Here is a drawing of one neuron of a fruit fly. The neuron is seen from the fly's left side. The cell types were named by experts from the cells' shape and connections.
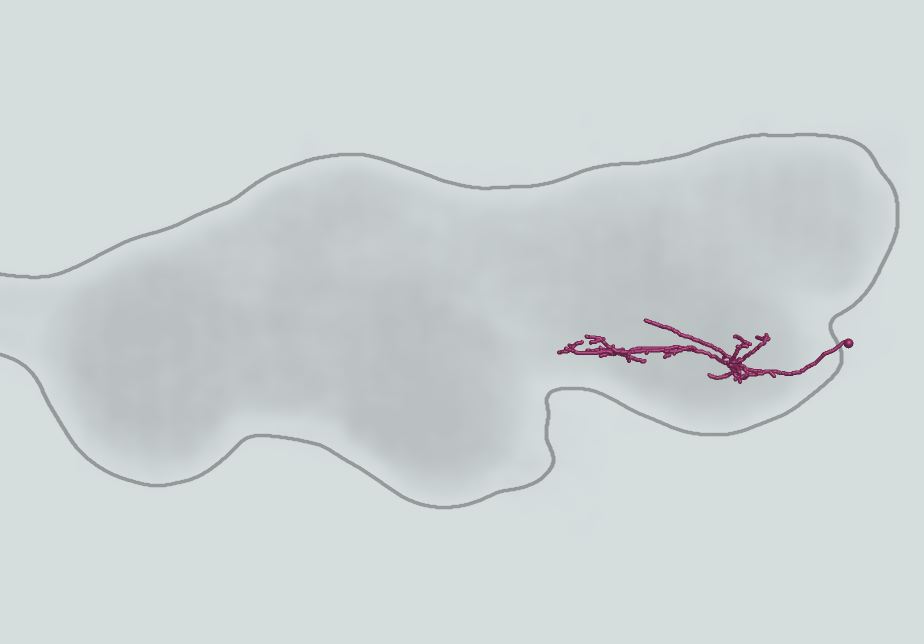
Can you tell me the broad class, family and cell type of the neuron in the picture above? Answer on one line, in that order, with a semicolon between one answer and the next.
nerve-cord intrinsic neuron; hemilineage 01B; IN01B098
